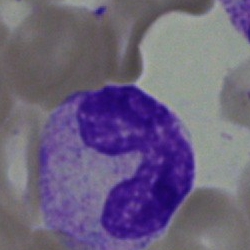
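Band neutrophil, the cell in the middle of a stained human bone marrow smear under the light microscope. Its outline is round, with a smooth edge. The nucleus is a thick, curved band in the shape of a C, its hollow facing left. It lies along the right side of the cell, leaving most of the cytoplasm on the left. The cytoplasm is abundant and pale lilac.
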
